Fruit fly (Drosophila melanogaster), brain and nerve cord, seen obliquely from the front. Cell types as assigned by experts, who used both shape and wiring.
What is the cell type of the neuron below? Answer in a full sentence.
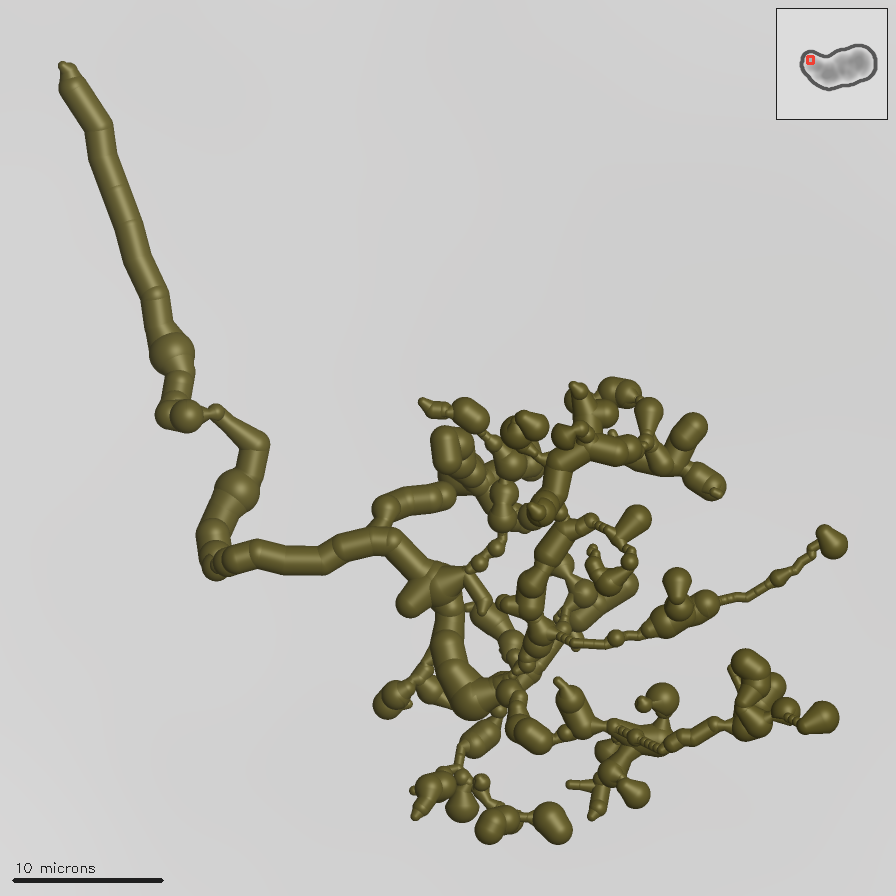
The cell type is SNxx07.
